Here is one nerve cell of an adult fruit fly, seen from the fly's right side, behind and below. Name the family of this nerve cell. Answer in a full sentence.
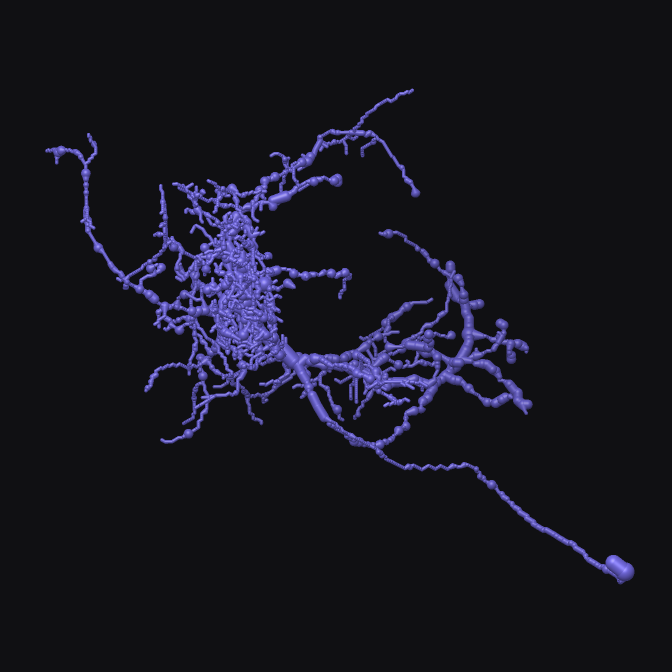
The family is hemilineage LALa1_anterior.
